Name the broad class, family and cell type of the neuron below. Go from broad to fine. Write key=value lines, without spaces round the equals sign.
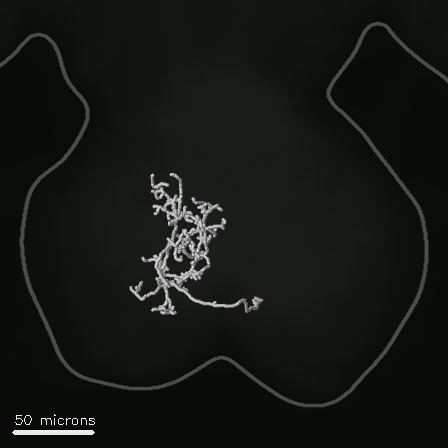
broad_class=nerve-cord intrinsic neuron
family=hemilineage 13B
cell_type=IN13B087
